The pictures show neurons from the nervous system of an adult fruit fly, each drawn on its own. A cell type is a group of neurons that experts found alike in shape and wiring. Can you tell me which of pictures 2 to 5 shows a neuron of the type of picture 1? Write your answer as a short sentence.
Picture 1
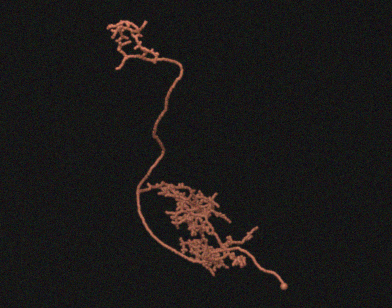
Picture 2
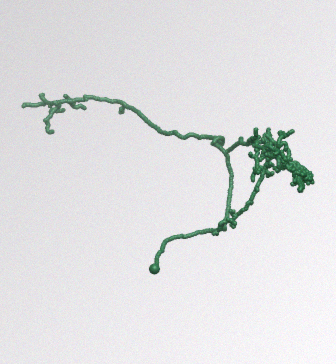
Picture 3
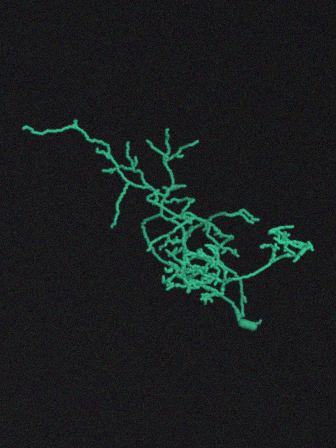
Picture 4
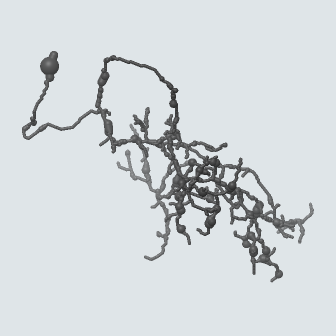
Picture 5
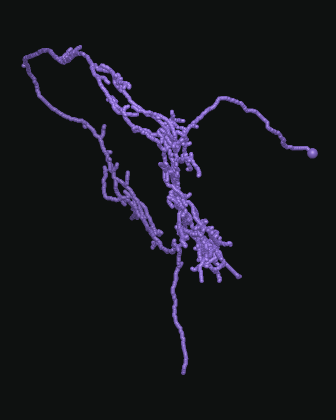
The neuron in picture 2 is of the same cell type.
